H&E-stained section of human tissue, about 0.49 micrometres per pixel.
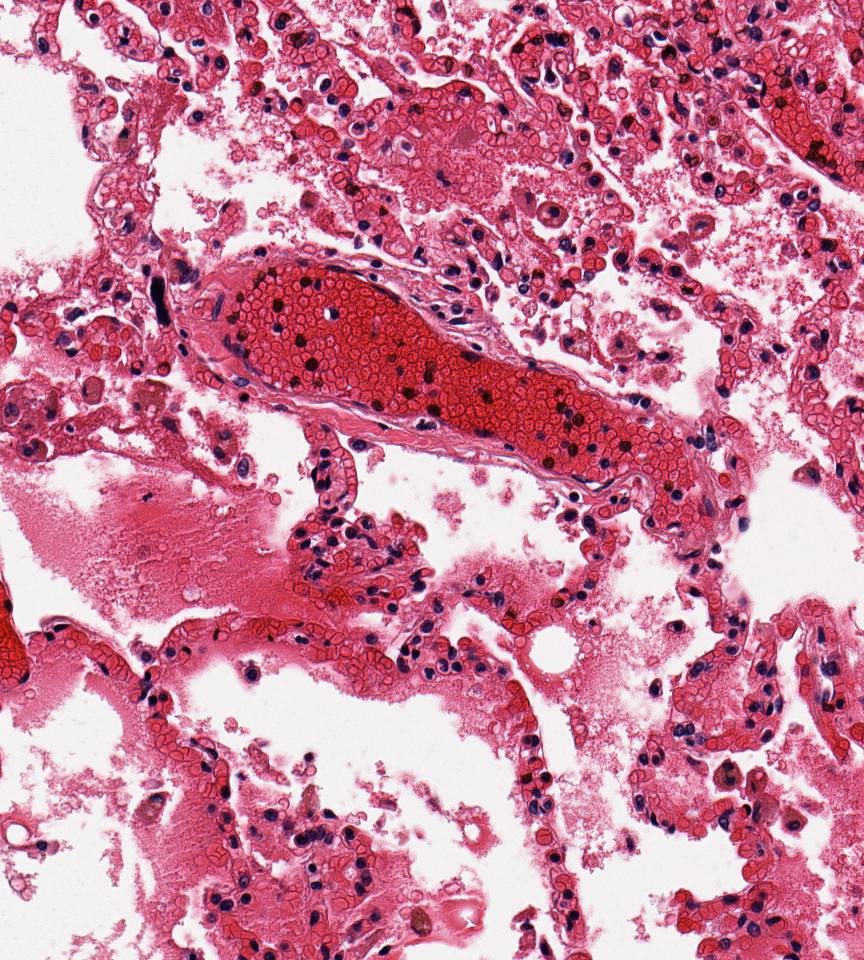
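Lung: thin branching septa outline irregular open air spaces throughout the field. Look at the capillaries within the septa: they are distended with red blood cells. In the central vessel, scattered white blood cells with dark nuclei lie among the red blood cells. Notice also the large rounded cells with abundant cytoplasm lying free, here and there, within the air spaces.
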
